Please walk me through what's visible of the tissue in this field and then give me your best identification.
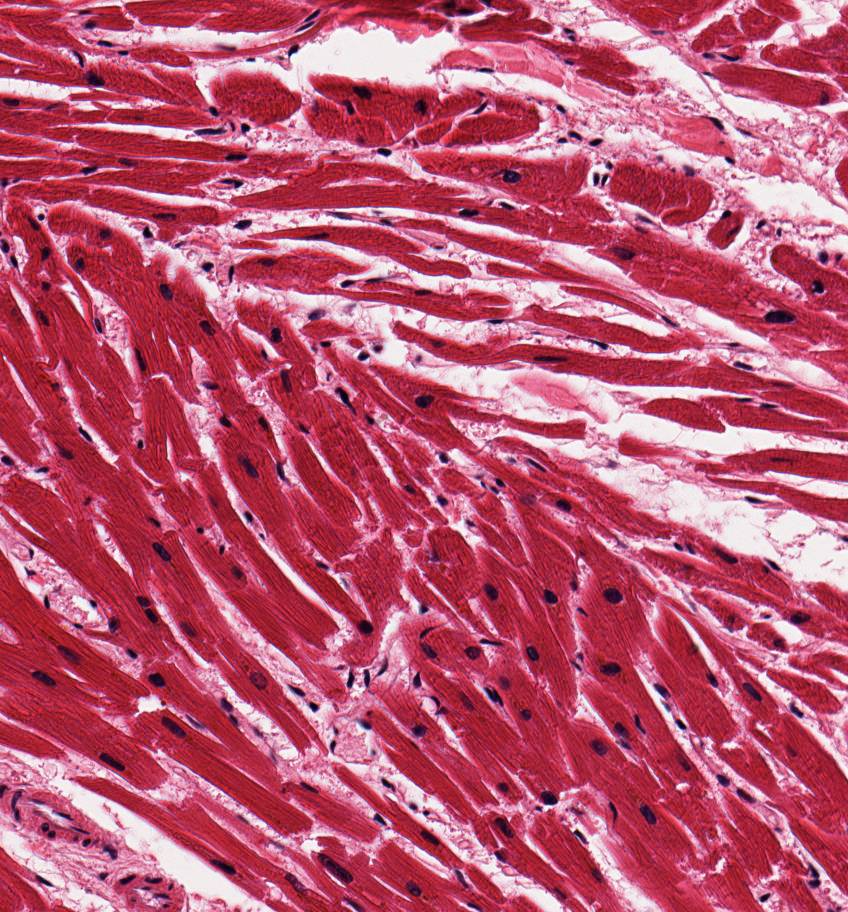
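Muscle fibres branch and join with neighbouring fibres. Their cytoplasm is deep red-pink and shows fine lengthwise striations. Towards the top of the field some fibres are cut across, giving rounded profiles. Small, dark, slender nuclei sit in the narrow spaces between the fibres. This is the left ventricle of the heart.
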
